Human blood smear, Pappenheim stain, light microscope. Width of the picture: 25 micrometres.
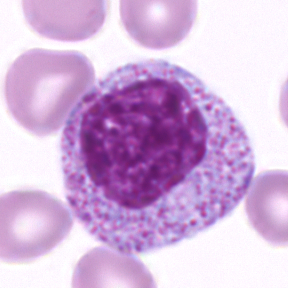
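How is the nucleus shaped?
A single unsegmented mass, about 12 micrometres across, with no separate lobes.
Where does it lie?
Off-centre, upper left, leaving a wide cytoplasmic rim broadest on the lower right.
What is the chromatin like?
Dark purple, coarsely clumped, paler gaps between clumps.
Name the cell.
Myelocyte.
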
